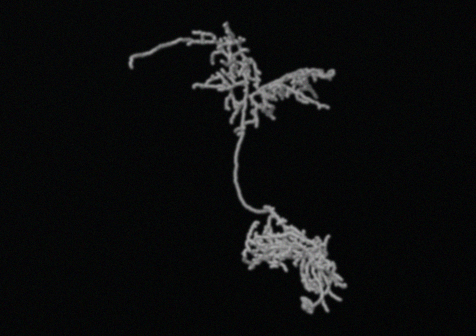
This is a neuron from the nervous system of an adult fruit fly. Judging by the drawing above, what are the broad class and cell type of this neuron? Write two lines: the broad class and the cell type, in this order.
central-brain intrinsic neuron
PRW058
